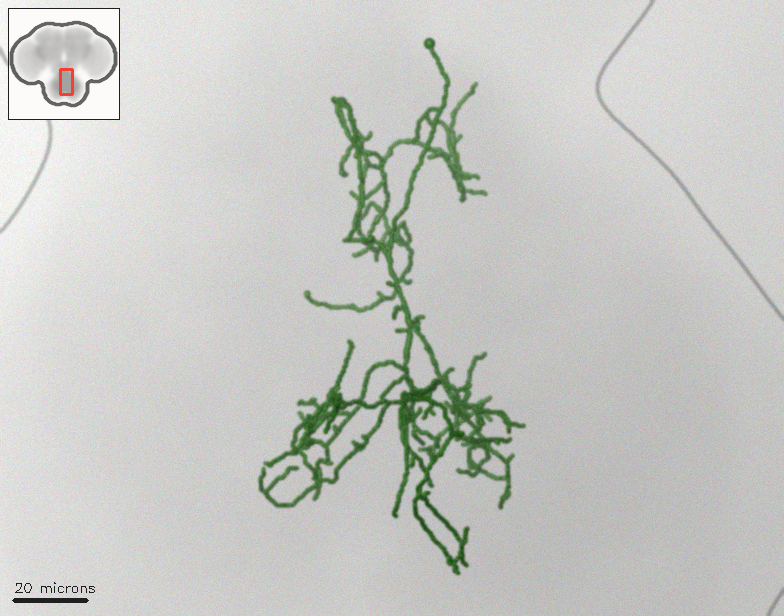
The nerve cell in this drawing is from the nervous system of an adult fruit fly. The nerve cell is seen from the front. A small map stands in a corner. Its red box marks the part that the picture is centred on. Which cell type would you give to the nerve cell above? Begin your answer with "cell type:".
cell type: IN23B035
